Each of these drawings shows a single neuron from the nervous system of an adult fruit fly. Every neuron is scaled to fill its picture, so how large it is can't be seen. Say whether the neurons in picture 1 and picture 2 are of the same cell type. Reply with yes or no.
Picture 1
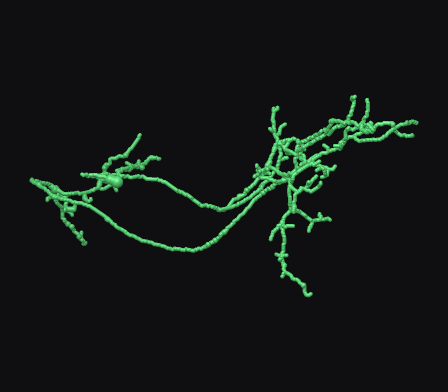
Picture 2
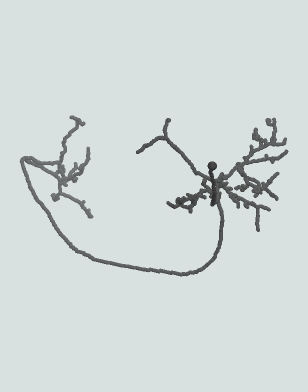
no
